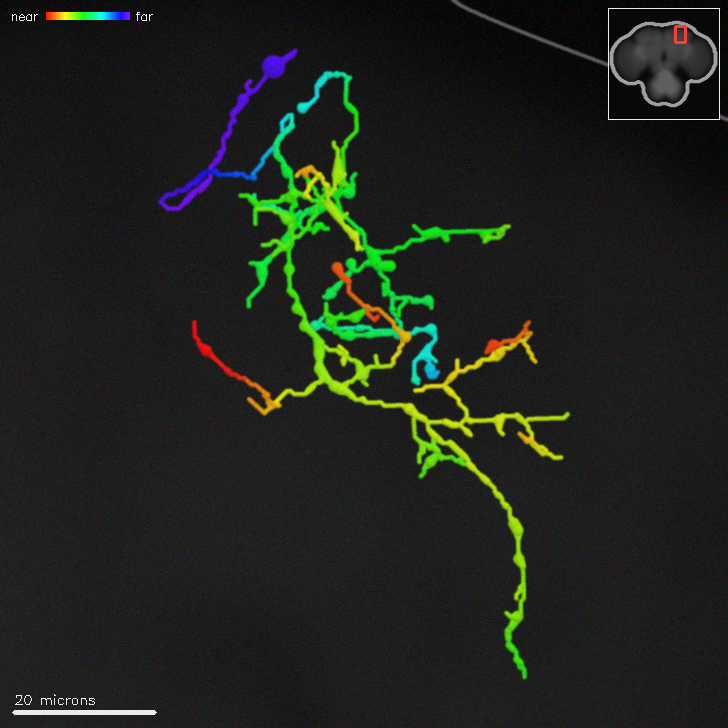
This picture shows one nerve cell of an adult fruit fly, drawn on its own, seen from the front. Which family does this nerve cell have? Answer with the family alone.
hemilineage SLPpm1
